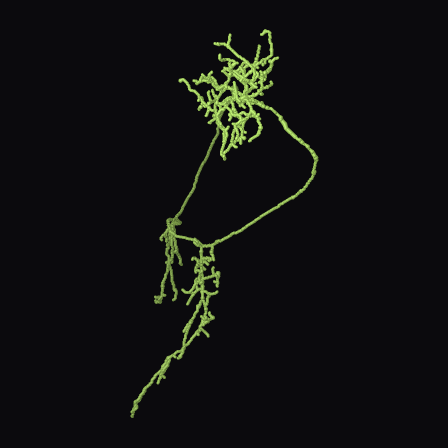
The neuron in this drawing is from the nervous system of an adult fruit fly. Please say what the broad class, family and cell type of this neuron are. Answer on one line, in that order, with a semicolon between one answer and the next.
central-brain intrinsic neuron; hemilineage CREa1_ventral; mAL_m3c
